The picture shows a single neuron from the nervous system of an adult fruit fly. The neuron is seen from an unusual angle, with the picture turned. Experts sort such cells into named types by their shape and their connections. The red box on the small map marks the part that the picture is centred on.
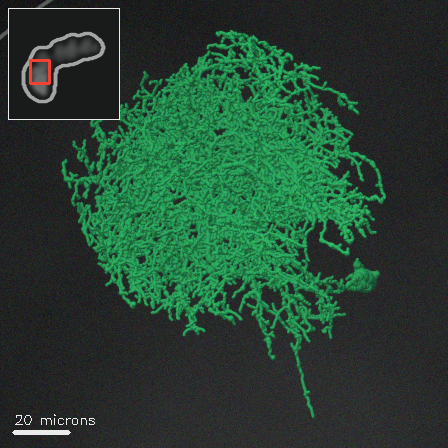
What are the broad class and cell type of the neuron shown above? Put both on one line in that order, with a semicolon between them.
central-brain intrinsic neuron; AVLP079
